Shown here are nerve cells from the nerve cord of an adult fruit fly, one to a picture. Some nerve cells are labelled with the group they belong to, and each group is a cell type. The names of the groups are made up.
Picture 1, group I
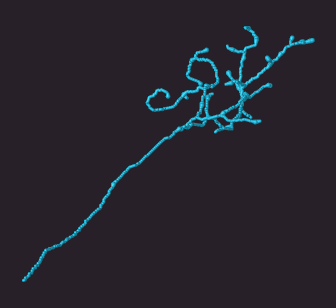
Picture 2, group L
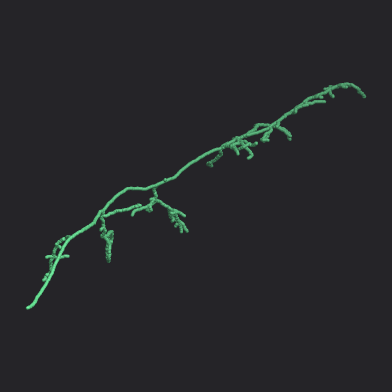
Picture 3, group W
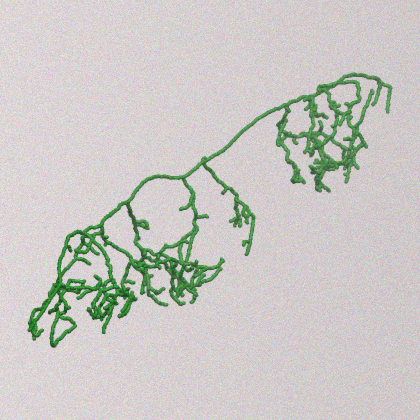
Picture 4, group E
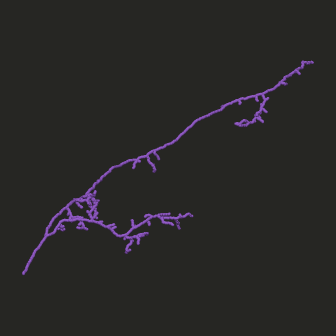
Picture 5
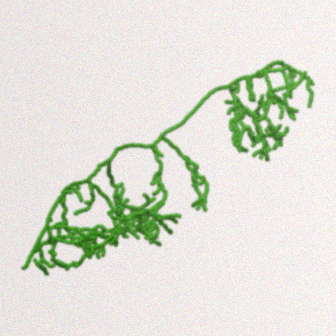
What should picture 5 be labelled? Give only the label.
group W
